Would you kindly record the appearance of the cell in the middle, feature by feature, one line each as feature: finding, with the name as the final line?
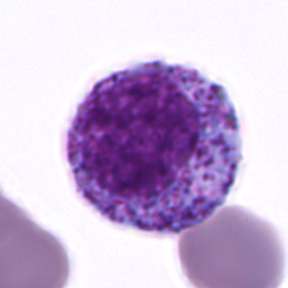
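Outline: round and smooth, it seems
Position: the nucleus sits off-centre, toward the left
Cytoplasm: pale blue between the granules
Granules: dark ones lying over the edge of the nucleus too
Name: so, a promyelocyte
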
